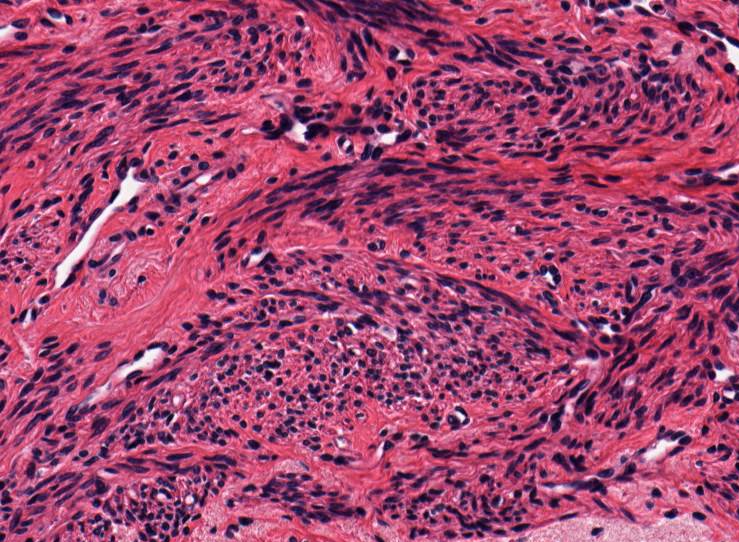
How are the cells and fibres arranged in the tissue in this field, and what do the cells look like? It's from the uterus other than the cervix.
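What you've got here is spindle cells in bundles heading off in different directions, interlacing right across the picture. Wherever a bundle's cut lengthwise, the nuclei are elongated, dark purple and tapered at the ends. There's no epithelium or glands anywhere, and no fat cells either.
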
